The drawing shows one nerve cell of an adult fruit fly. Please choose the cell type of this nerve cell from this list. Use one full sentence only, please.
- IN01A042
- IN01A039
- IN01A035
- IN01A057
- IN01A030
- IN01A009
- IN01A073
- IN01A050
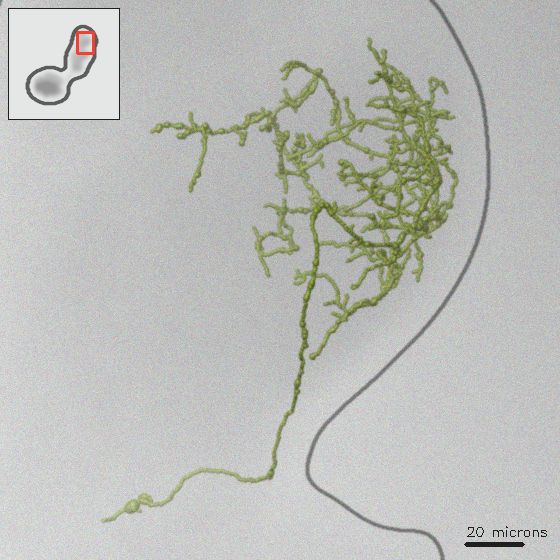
Belonging to the cell type IN01A039 is this nerve cell.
